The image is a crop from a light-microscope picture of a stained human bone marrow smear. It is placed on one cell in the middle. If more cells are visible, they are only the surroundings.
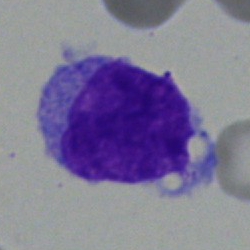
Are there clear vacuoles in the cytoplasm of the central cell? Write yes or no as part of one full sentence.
Yes, there are one or more clear vacuoles within the cytoplasm of this cell.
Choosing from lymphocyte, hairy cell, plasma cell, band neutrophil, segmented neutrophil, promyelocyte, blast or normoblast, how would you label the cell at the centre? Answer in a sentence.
By type, the central cell of the crop is a blast.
